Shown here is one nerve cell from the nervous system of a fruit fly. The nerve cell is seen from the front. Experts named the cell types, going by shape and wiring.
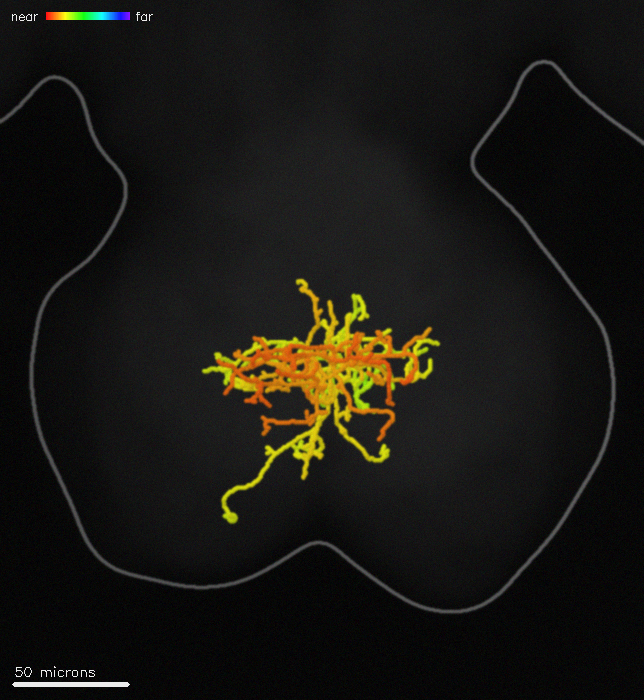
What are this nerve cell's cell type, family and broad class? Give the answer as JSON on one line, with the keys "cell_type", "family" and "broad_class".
{"cell_type": "IN05B072_c", "family": "hemilineage 05B", "broad_class": "nerve-cord intrinsic neuron"}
